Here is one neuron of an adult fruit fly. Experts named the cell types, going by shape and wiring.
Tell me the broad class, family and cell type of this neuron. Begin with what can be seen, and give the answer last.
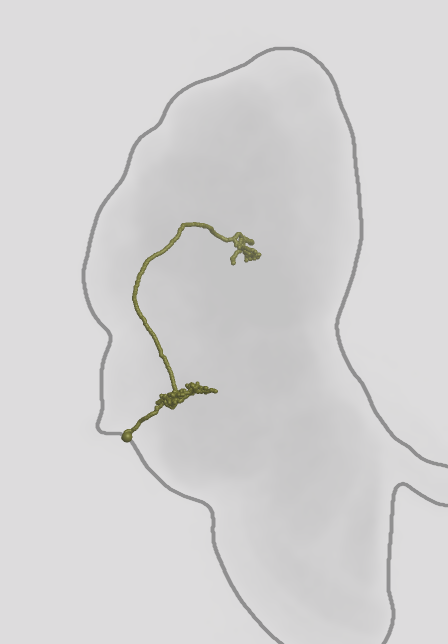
As drawn here it is taller than it is wide. Its broad class is central-brain intrinsic neuron. Its family is hemilineage FLAa2. Its cell type is PRW032.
